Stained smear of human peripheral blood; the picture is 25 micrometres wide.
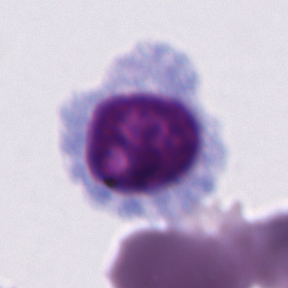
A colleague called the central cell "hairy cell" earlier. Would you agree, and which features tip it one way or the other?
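This cell has an irregular outline, ragged and frayed all the way round. Its nucleus is a plain oval with no indentation or lobes, and a single tiny black dot lies at its lower left edge. The cytoplasm is pale greyish blue, with no distinct granules. The cell measures about 15 micrometres across and the nucleus about 10 micrometres, the nucleus filling about 50% of the cell's area.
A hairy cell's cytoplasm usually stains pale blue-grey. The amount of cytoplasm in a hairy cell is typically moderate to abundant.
Both that colour and the half of the cell left to cytoplasm sit well with hairy cell.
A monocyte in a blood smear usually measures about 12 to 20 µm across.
At about 15 micrometres this cell falls inside that range, so its size would suit a monocyte as well and does not separate the two names. So yes, hairy cell fits this cell.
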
